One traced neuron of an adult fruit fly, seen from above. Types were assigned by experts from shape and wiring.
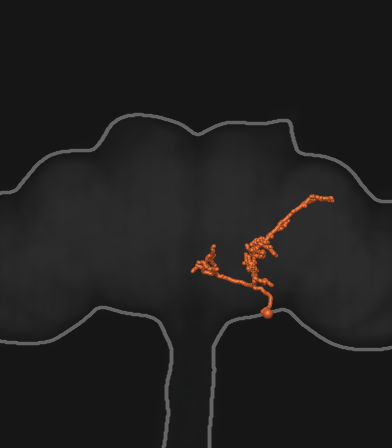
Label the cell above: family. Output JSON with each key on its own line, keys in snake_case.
{
 "family": "hemilineage PSp3"
}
